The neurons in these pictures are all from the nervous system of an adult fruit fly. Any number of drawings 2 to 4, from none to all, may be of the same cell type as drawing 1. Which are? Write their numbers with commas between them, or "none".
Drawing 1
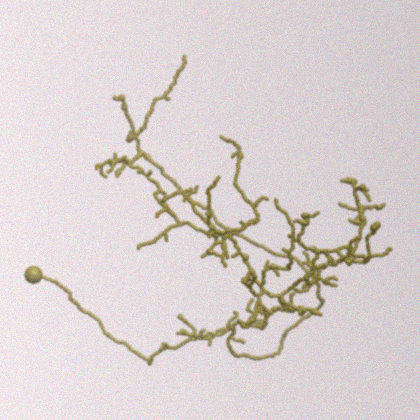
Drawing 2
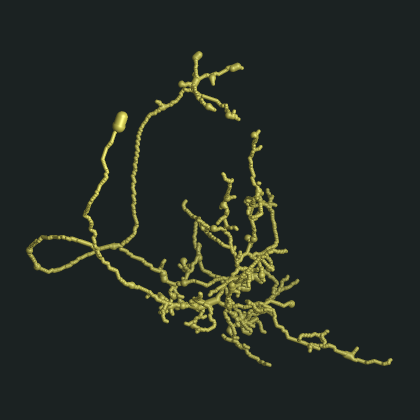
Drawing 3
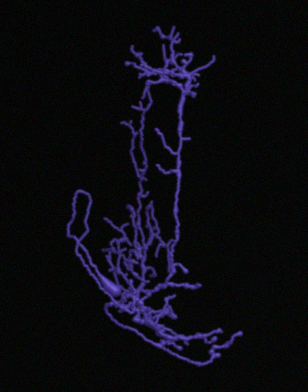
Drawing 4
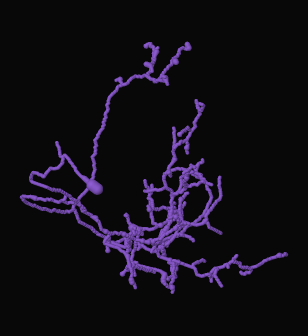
2, 4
